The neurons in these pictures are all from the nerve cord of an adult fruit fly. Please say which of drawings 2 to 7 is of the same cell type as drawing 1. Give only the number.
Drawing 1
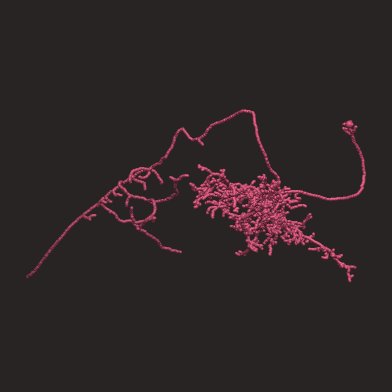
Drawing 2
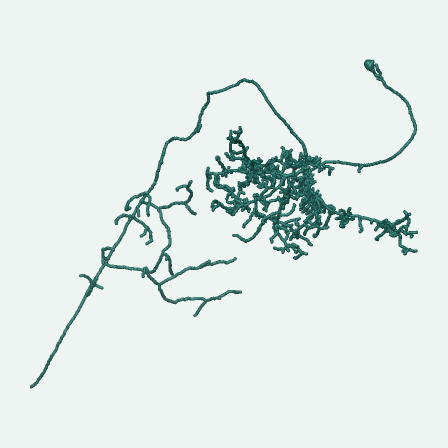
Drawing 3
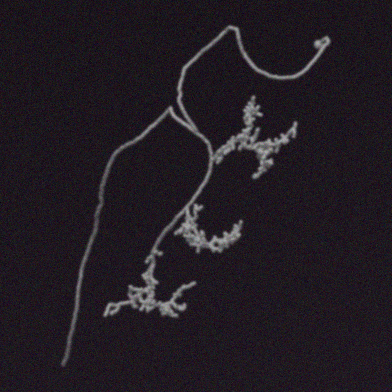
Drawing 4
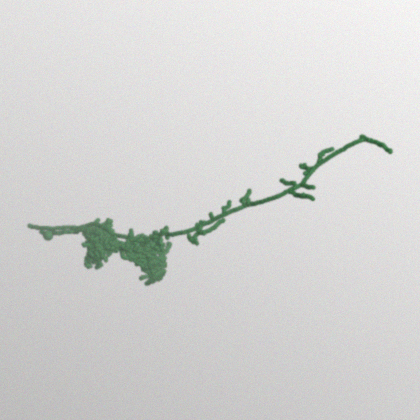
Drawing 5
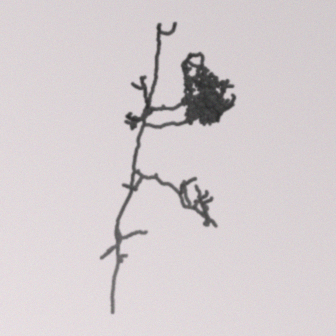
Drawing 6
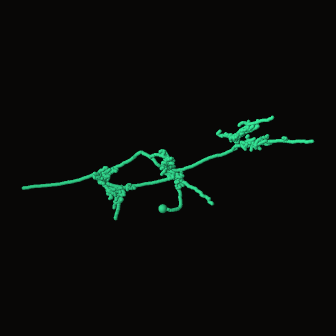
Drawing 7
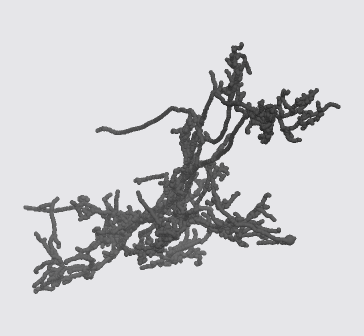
2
